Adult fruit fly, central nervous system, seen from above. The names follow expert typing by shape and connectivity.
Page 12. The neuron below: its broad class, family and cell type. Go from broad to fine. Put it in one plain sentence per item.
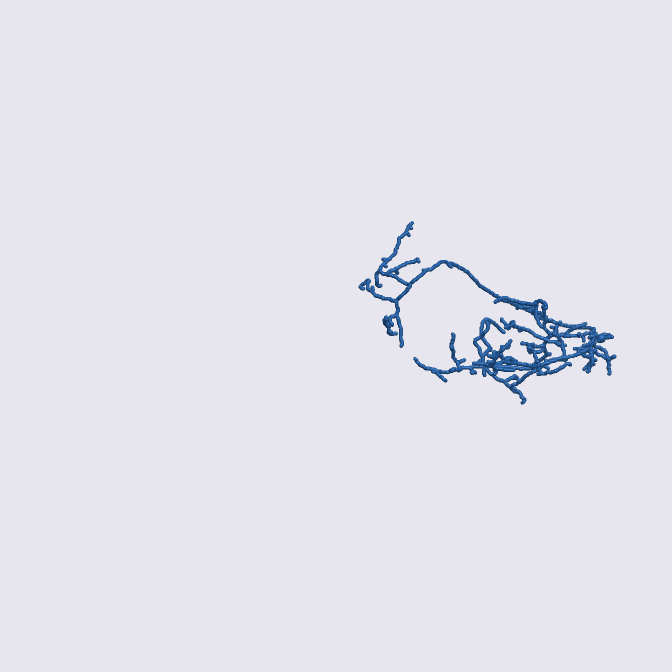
A central-brain intrinsic neuron of hemilineage LHl2_dorsal, type CB2667.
